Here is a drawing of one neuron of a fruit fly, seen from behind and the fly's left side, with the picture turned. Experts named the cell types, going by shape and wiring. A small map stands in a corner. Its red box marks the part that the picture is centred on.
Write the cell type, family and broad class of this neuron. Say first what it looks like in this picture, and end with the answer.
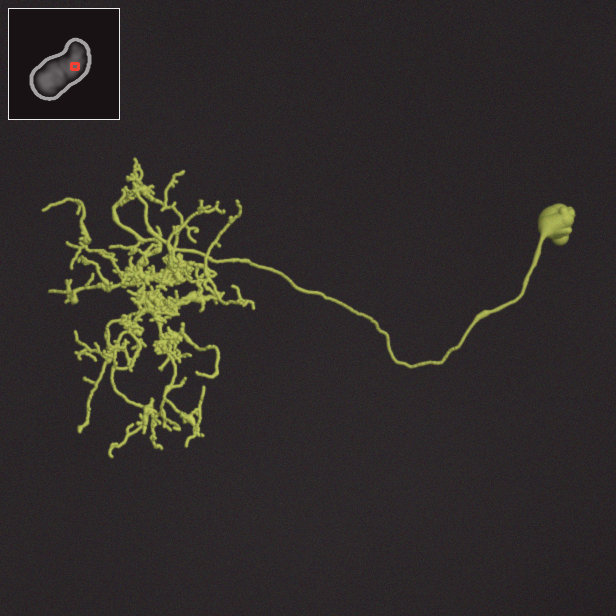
Dozens of branch ends can be seen. In this view it is wider than it is tall. Its cell type is Dm8b. Its family is Dm. This is an optic-lobe intrinsic neuron.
